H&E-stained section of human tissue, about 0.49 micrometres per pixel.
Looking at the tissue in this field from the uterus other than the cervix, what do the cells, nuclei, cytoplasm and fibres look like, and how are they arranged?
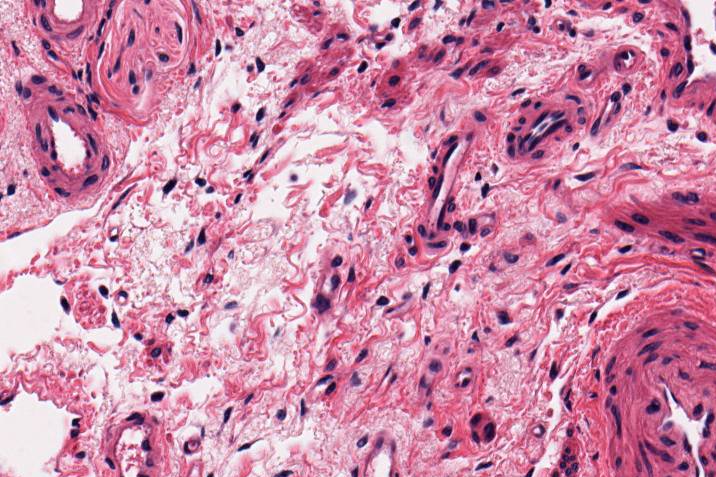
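In the thick vessel walls, I can see elongated smooth muscle nuclei running circumferentially around the lumen. Between the vessels, the stroma looks loose and pale: thin wavy pink collagen fibres, separated by clear spaces. Scattered through it are cells whose nuclei are small, dark, and elongated or spindle-shaped. There are also small thin-walled vessels dotted through the central and right parts of the stroma.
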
